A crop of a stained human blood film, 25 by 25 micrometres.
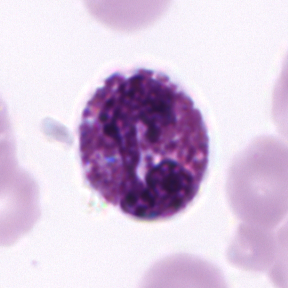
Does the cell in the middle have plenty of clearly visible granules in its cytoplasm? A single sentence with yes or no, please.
Yes, many granules are seen in the cytoplasm of this cell.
